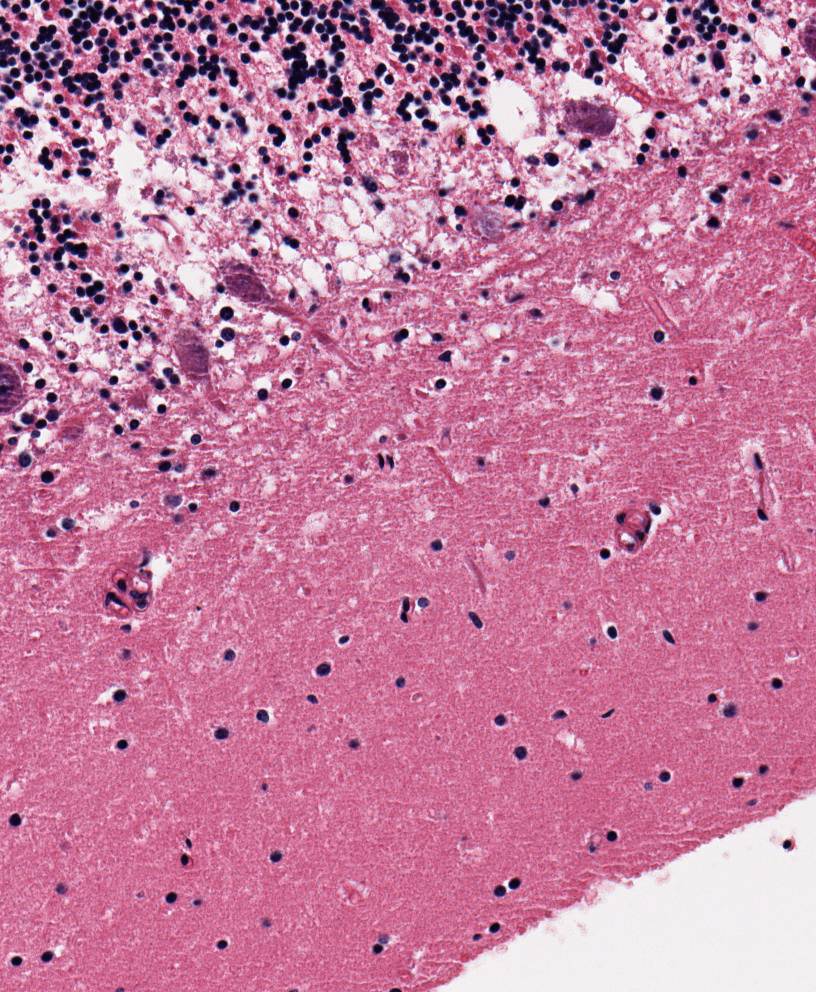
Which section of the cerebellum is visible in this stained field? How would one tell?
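It's the molecular layer, the broad pink lower zone. Its neuropil is finely fibrillary, with a few scattered small dark nuclei and no large neurons.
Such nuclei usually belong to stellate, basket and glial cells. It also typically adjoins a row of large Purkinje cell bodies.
Here large purplish neurons line its upper edge, beyond which small dark nuclei crowd.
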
